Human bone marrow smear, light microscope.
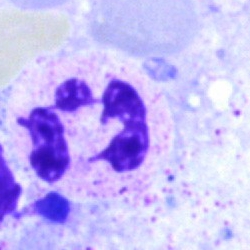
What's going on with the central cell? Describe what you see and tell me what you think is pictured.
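First, the nucleus: it is split into three or more separate lobes linked by thin strands. Next, the cytoplasm: abundant and pale pinkish-lilac. Last, the outline: roughly round. Conclusion: segmented neutrophil.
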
